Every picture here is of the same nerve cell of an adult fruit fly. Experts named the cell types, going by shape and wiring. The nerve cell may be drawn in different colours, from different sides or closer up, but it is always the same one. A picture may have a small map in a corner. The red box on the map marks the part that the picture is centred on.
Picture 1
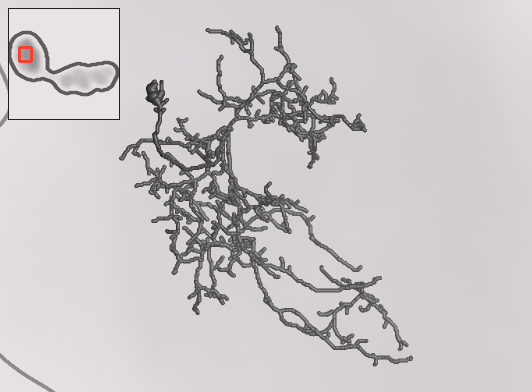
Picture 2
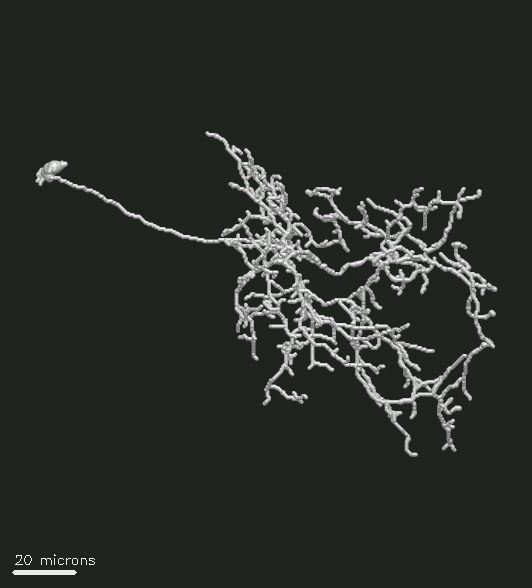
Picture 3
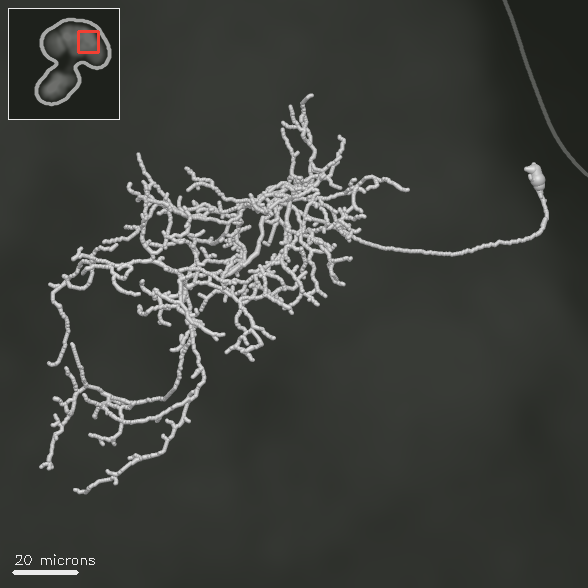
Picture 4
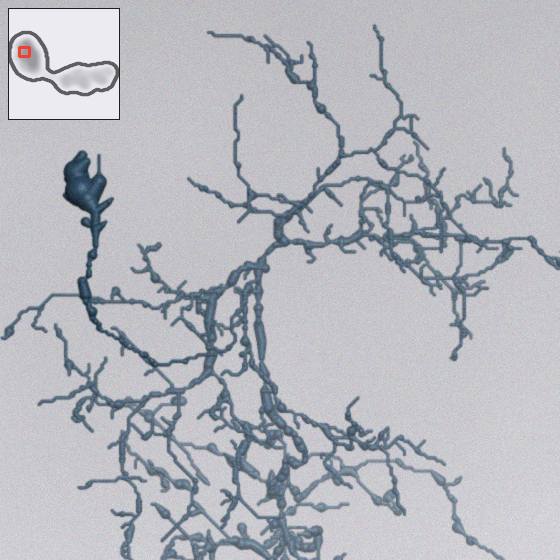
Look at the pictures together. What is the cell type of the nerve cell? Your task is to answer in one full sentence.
The cell type given to this nerve cell is LAL054.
